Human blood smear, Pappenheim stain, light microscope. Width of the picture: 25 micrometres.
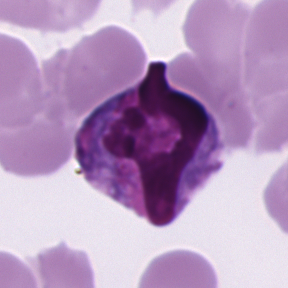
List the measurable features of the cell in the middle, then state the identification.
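Measured across, the cell comes to about 14 micrometres. Its outline is angular and drawn out to a point at both the top and the bottom. The nucleus is irregular and folded, running from the top edge of the cell to the bottom edge, and a narrow neck of it reaches up into the pointed top. The cytoplasm is a mottled greyish blue mixed with mauve. The cell is a myeloblast.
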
